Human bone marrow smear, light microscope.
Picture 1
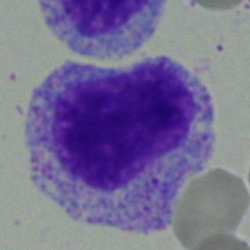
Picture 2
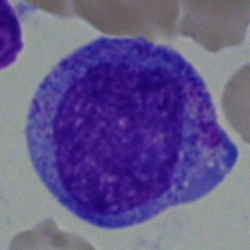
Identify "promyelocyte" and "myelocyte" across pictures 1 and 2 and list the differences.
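The myelocyte is in picture 1 and the promyelocyte in picture 2. The clearest difference lies in the cytoplasm: in picture 1 it is pale blue-grey, while in picture 2 it is blue.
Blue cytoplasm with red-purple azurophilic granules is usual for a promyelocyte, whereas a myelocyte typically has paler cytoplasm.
Picture 2 also has a few reddish-purple granules in the cytoplasm on the right, next to the nucleus.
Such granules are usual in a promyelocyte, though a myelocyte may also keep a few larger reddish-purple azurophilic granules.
These granules therefore agree with promyelocyte without setting the two apart on their own. In picture 1 the nucleus is broad, with a shallow notch in its upper edge, and lies toward the top, leaving the widest band of cytoplasm below; in picture 2 the chromatin is finely stippled with many small pale dots, and the cytoplasmic rim is widest on the right.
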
